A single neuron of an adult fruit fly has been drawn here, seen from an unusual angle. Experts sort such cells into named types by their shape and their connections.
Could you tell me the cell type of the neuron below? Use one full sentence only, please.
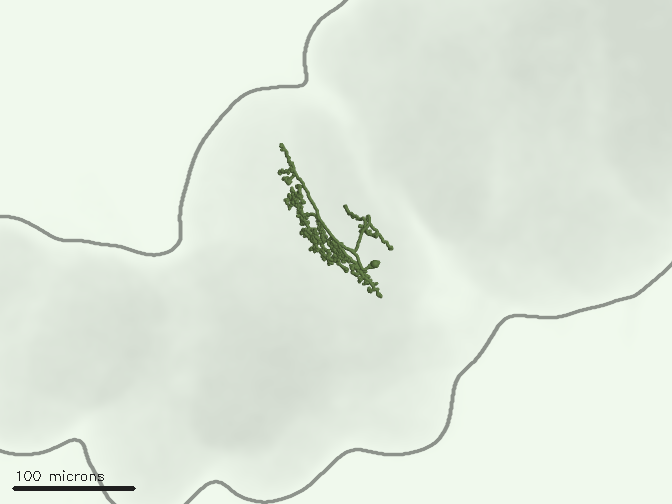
The cell type held by this neuron is Tlp14.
